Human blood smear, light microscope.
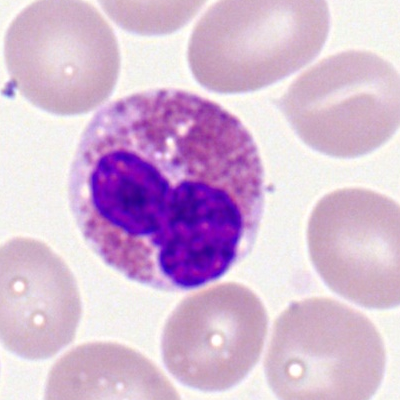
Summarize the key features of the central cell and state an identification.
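Two lobes make up the nucleus, which lies mainly in the lower half of the cell. Reddish-pink granules fill the cytoplasm, yet the nucleus remains clearly visible among them. The cell is an eosinophil.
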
